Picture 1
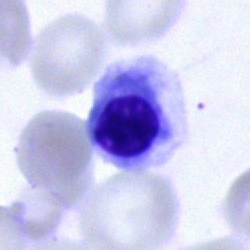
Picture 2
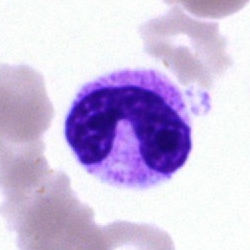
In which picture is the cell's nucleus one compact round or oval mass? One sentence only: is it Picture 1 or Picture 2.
The cell shown in picture 1 carries a single compact round or oval nucleus.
